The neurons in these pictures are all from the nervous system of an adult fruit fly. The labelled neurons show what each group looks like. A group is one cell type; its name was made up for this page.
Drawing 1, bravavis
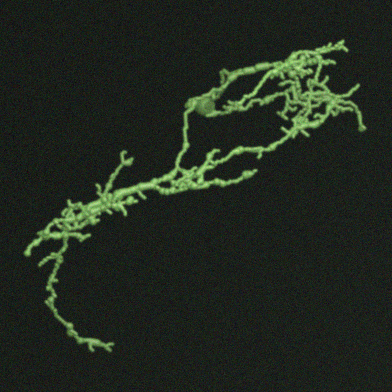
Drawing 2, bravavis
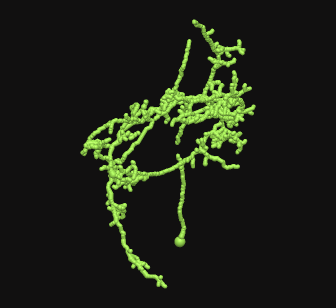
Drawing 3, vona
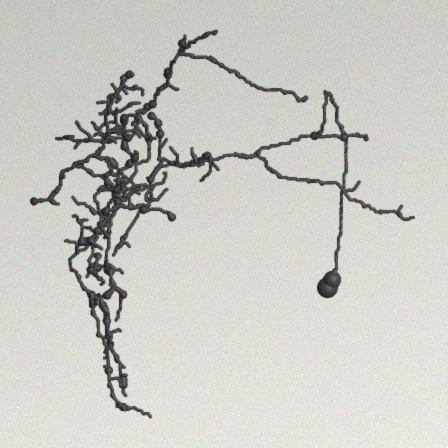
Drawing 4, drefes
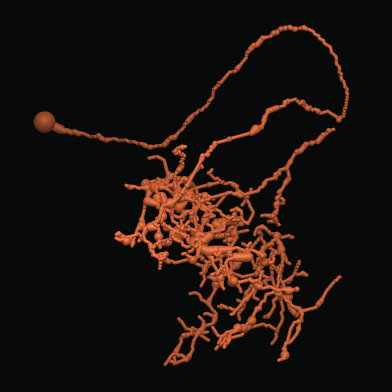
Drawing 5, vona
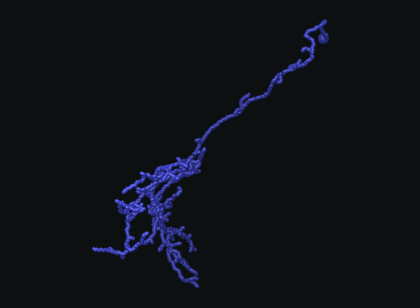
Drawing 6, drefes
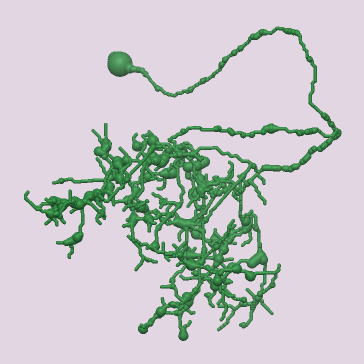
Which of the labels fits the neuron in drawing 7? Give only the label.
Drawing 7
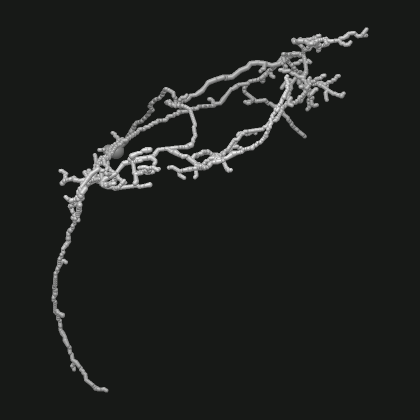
bravavis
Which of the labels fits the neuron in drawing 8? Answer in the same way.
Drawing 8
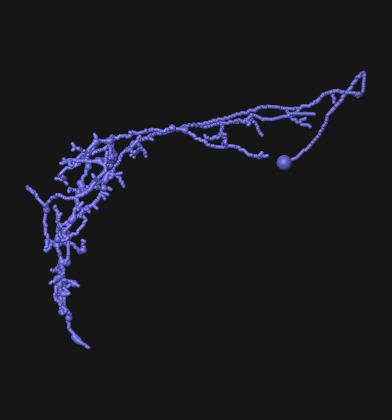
vona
